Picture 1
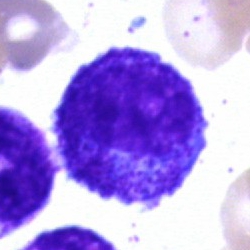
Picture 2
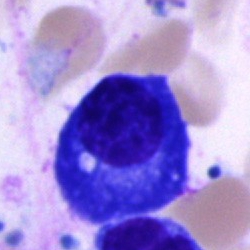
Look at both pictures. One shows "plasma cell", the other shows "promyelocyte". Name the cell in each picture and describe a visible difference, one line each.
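Picture 1 – promyelocyte. Dark purple granules are scattered across most of the cell.
Picture 2 – plasma cell. The cytoplasm shows no distinct granules.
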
